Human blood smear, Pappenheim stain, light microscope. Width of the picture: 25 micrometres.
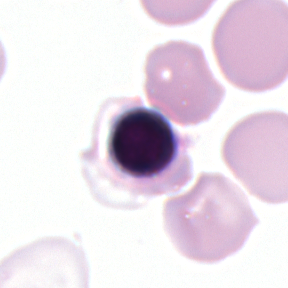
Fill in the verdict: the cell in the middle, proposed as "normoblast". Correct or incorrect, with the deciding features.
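Nucleus: very dark purple and evenly dense, with no visible chromatin pattern and no nucleoli. Its outline is round, and it is about 6 micrometres across. Cytoplasm: a rim around the nucleus, wider on the left side, pale pink like the nearby red cells but lighter, and with no visible granules. Outer edge: irregular rather than smoothly round.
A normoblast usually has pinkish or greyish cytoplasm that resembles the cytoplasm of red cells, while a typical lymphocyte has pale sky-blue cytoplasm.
The pale pink cytoplasm therefore goes with normoblast and against typical lymphocyte.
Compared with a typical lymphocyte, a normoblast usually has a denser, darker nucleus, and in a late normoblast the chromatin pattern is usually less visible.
The very dark, evenly dense nucleus with no visible chromatin pattern likewise speaks for normoblast.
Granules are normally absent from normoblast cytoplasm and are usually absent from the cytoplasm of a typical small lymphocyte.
The lack of granules here therefore fits both names. The name normoblast fits this cell.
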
